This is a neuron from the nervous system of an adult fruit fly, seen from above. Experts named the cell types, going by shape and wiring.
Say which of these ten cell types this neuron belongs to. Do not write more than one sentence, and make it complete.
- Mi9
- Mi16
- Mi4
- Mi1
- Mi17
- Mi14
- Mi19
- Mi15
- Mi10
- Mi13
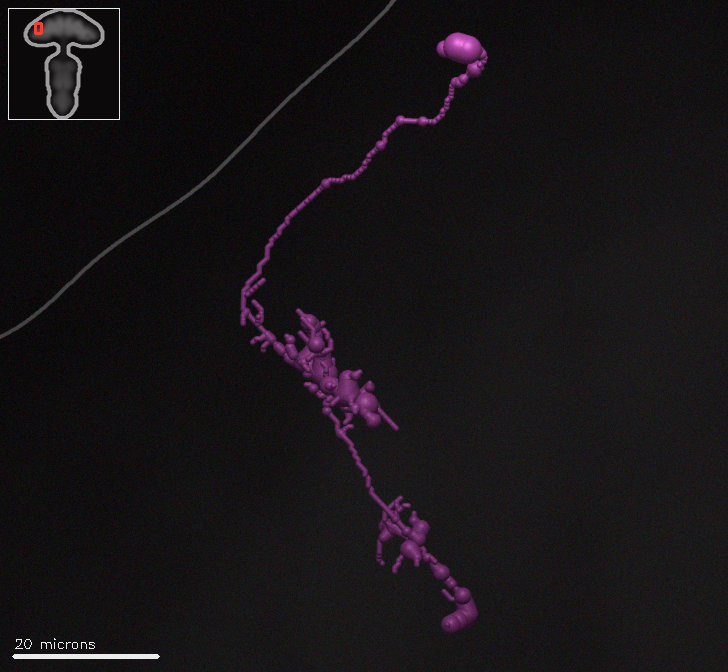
The cell type name for this neuron is Mi4.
